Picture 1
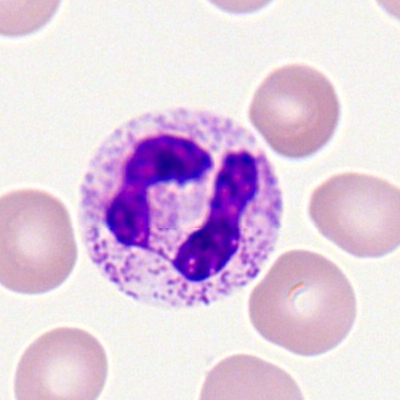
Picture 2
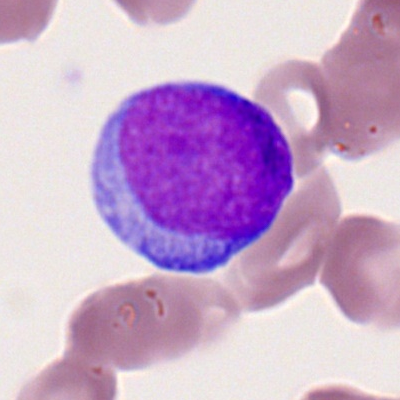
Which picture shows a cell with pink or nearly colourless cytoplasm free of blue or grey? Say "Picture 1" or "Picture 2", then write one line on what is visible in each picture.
Picture 1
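What picture 1 shows: The cytoplasm is abundant and pale pink.
What picture 2 shows: The cytoplasm is deep blue.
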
